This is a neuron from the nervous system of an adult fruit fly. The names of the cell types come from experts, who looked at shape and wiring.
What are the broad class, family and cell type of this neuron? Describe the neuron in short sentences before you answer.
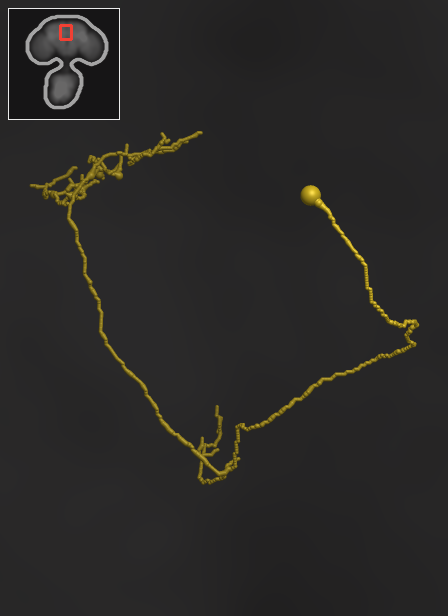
As drawn here it is about as wide as it is tall. This is a central-brain intrinsic neuron. The name of its family is class CX. The cell type is vDeltaB.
